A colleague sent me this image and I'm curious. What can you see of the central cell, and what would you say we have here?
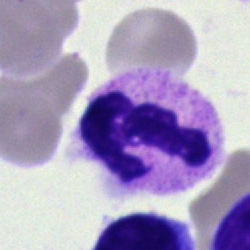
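Nucleus: no nucleoli visible. Cytoplasm abundant and pale pinkish-lilac, with fine, small lilac granules scattered through it. No vacuoles. Central cell: segmented neutrophil.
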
